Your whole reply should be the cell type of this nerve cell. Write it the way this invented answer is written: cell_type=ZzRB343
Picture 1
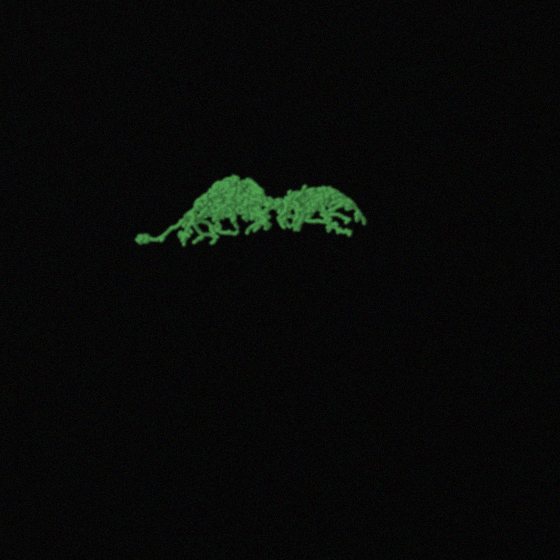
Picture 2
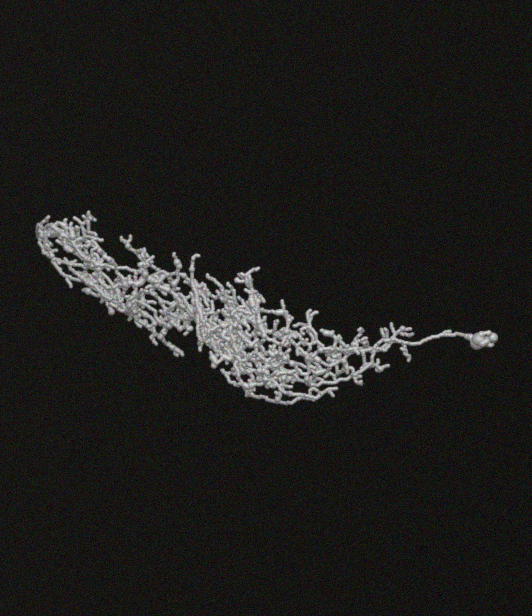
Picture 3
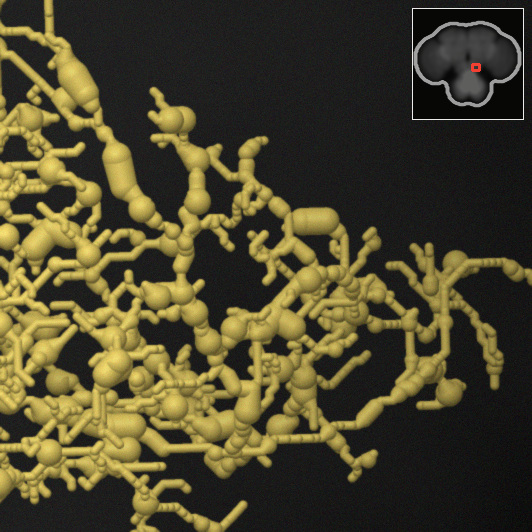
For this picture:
cell_type=GNG479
